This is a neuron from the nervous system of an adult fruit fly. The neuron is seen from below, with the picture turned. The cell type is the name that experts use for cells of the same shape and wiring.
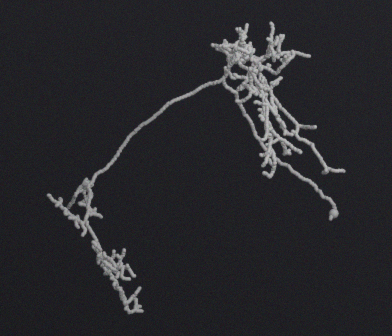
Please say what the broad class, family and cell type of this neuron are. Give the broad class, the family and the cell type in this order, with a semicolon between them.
central-brain intrinsic neuron; hemilineage DM5_central; LAL167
